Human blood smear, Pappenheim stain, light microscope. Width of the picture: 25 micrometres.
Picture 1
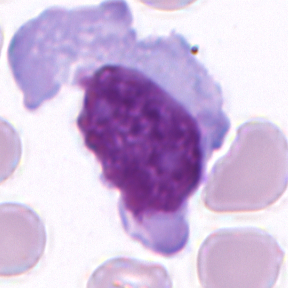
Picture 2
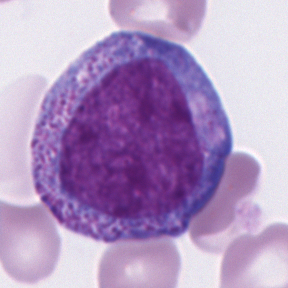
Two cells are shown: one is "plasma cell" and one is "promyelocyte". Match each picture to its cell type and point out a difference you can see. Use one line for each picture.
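Picture 1 is a plasma cell. No distinct granules are seen in the cytoplasm.
Picture 2 is a promyelocyte. The cytoplasm is sprinkled with many fine reddish-purple granules.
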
